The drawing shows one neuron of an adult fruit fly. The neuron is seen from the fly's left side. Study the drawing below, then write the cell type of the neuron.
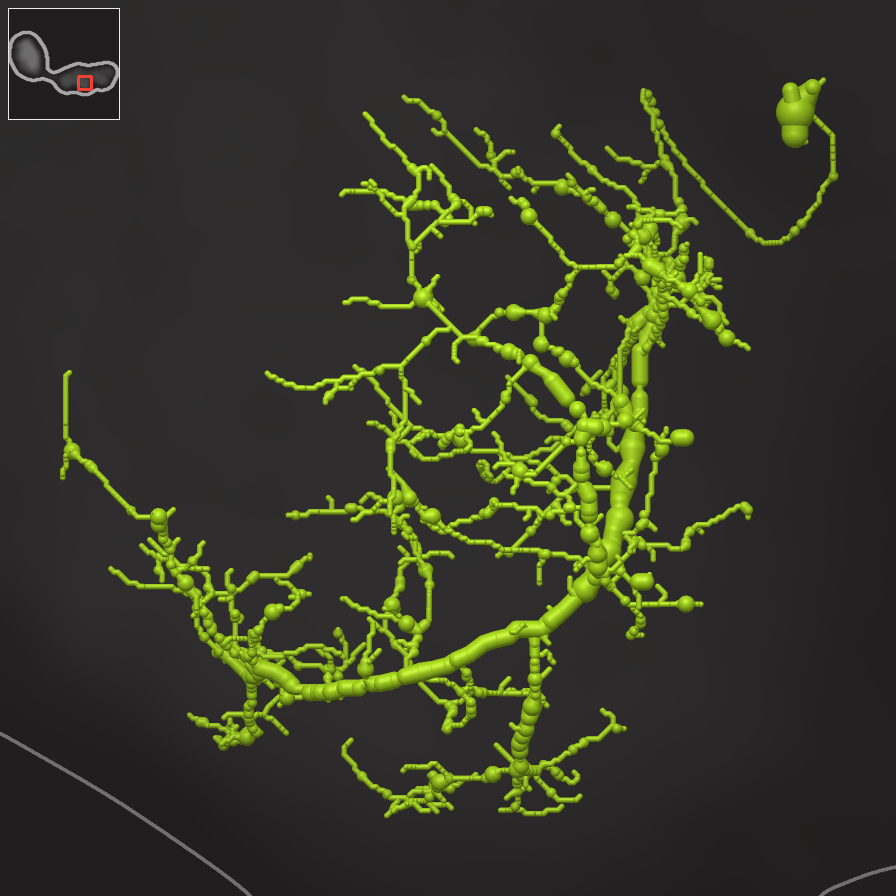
IN03A033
